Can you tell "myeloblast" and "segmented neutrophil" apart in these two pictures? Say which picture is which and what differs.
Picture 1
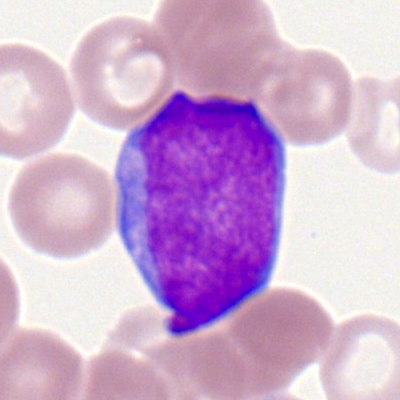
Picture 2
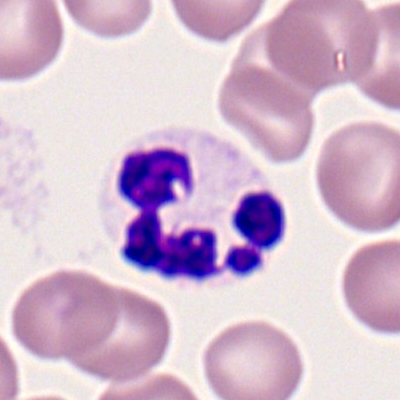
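So: the myeloblast is picture 1, the segmented neutrophil picture 2. Looking at the outlines first, the myeloblast's is angular with fairly straight sides, while the neutrophil's is round and smooth, with a faint pale edge. Then the nucleus: in the myeloblast it fills most of the cell, leaving the cytoplasm mainly as a thin band along the left edge, whereas the neutrophil's nucleus is divided into several separate lobes rather than forming one single mass.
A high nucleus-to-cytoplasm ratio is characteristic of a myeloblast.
The chromatin differs too: deep purple with a mottled, speckled texture in the myeloblast, dark purple and coarsely clumped in the neutrophil, where no nucleoli can be seen.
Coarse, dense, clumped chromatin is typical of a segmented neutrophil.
As for the cytoplasm, the myeloblast's is pale blue with no granules, while the neutrophil's holds fine, faint lilac granules.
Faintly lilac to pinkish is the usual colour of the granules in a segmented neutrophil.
Red cells surround the neutrophil, but none lies over it.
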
